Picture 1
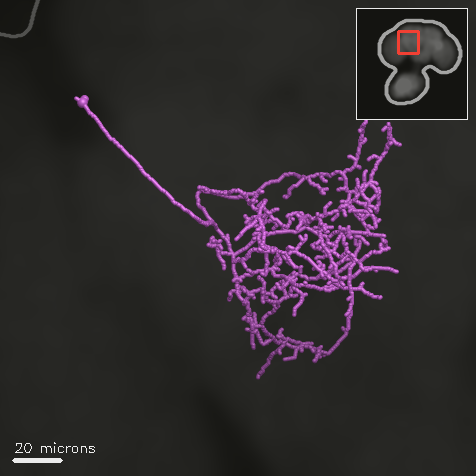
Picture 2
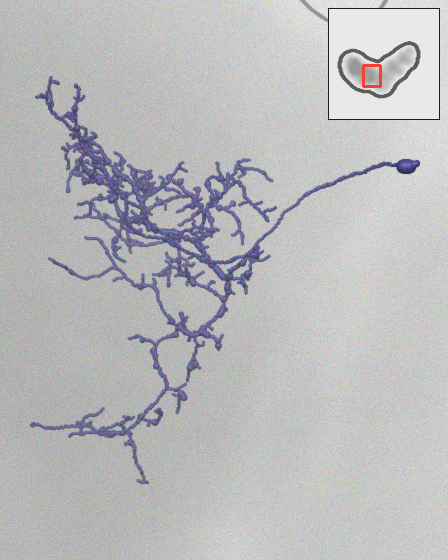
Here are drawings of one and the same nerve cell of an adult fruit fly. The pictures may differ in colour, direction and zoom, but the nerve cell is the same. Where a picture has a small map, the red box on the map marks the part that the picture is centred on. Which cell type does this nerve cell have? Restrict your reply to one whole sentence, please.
By its cell type, the nerve cell is CL128a.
